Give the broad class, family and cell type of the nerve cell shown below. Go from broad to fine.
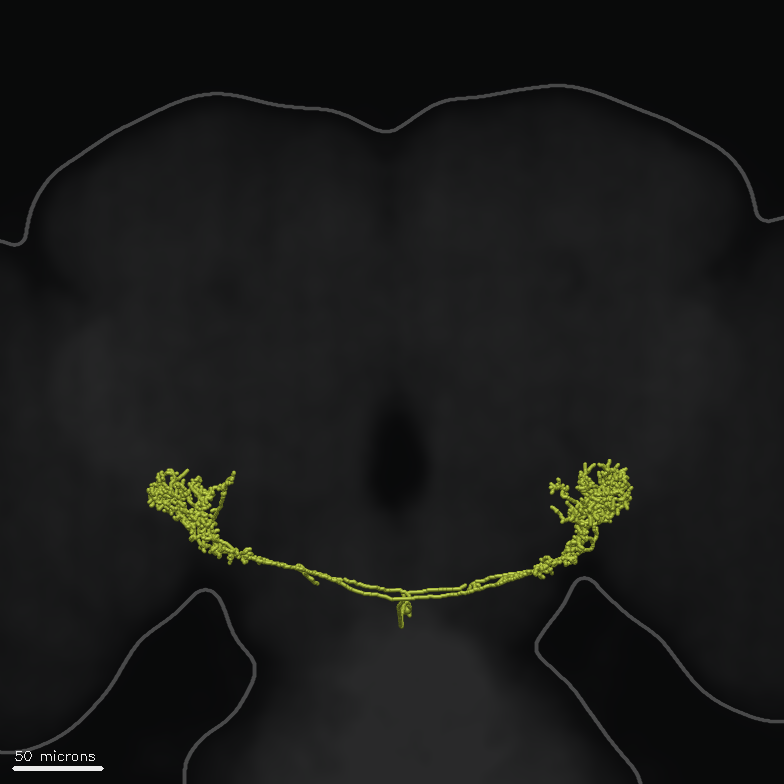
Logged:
central-brain intrinsic neuron; hemilineage LB0; WED191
